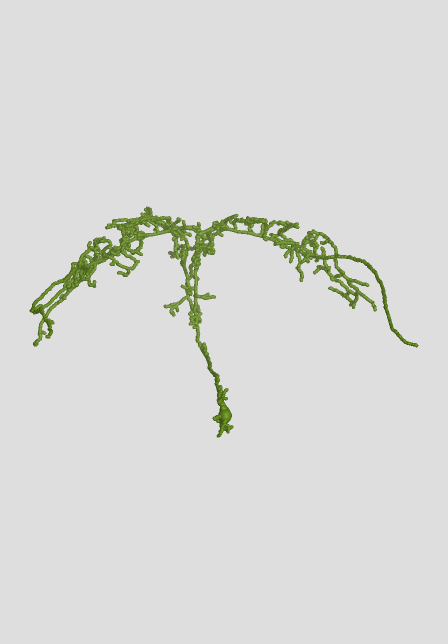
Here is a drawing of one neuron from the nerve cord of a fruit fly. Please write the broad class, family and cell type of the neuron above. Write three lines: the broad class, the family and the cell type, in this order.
efferent neuron of the nerve cord
hemilineage 00B
EN00B017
